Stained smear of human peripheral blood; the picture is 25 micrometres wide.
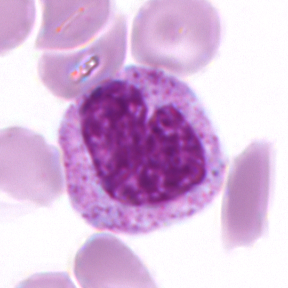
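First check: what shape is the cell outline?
Roughly round, with a slightly uneven edge.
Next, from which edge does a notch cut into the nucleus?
From the top edge, and cytoplasm forms a rim all the way around the nucleus.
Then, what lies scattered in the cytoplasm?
Fine purple granules, spread throughout.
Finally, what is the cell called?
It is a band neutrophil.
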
